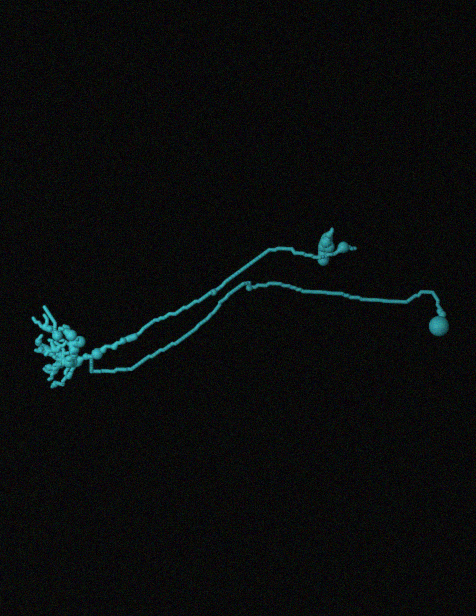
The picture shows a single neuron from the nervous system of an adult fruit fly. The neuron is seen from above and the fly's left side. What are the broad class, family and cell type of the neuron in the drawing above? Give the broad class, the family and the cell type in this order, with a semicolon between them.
optic-lobe intrinsic neuron; T; T4b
